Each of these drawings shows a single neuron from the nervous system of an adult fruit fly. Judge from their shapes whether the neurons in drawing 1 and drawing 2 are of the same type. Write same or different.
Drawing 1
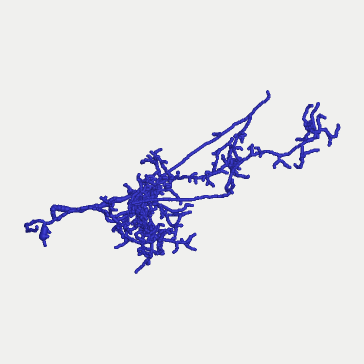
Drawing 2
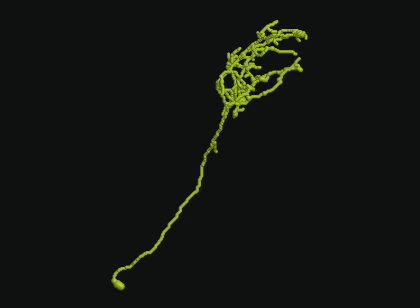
different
